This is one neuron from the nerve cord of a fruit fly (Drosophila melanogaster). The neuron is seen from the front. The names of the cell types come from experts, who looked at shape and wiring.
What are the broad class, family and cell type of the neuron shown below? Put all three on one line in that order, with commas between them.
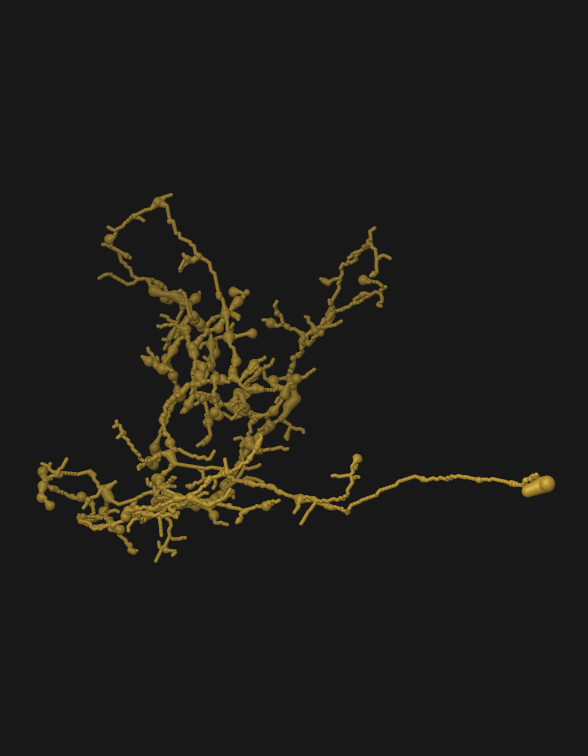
nerve-cord intrinsic neuron, hemilineage 13B, IN13B087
